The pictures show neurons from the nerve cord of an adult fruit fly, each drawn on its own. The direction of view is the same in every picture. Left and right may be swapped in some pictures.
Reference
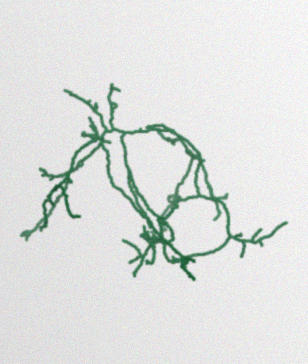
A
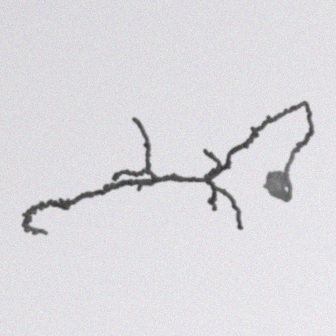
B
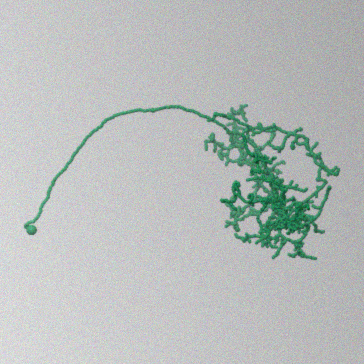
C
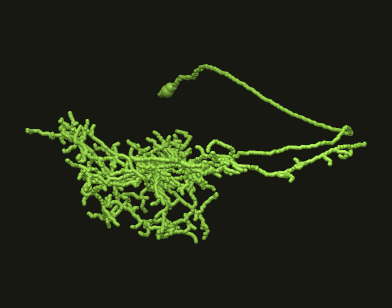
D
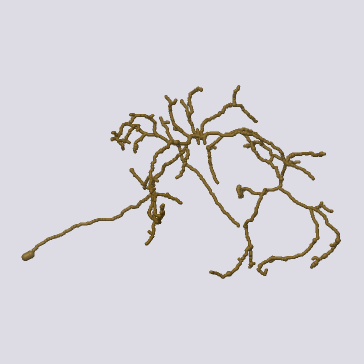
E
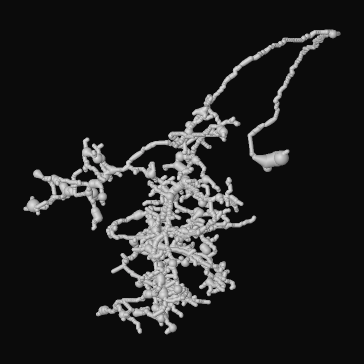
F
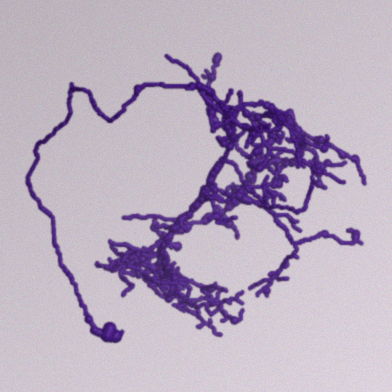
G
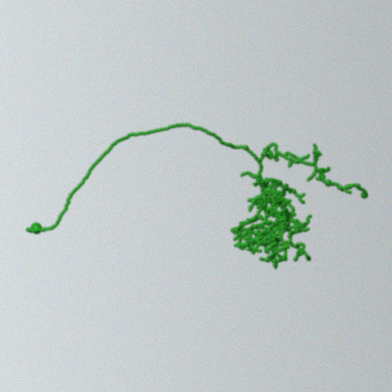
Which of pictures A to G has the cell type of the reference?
Picture D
